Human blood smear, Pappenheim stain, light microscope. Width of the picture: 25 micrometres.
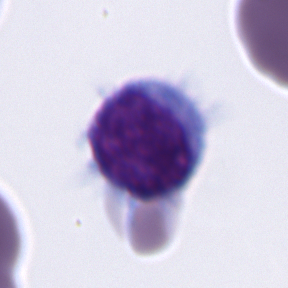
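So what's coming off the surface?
Fine, faint hair-like projections.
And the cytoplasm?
Just a thin rim, widest on the right side.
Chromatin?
Dense and coarsely clumped.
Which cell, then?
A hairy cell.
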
